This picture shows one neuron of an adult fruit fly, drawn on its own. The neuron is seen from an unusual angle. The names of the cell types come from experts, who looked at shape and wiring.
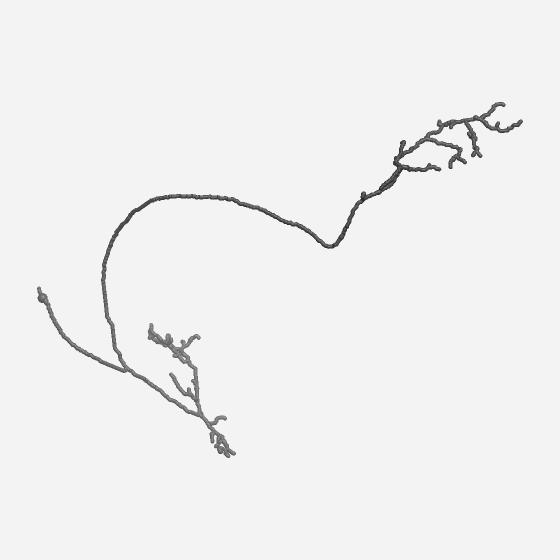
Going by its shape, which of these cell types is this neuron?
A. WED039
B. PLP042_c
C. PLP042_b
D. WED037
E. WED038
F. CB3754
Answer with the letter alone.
C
